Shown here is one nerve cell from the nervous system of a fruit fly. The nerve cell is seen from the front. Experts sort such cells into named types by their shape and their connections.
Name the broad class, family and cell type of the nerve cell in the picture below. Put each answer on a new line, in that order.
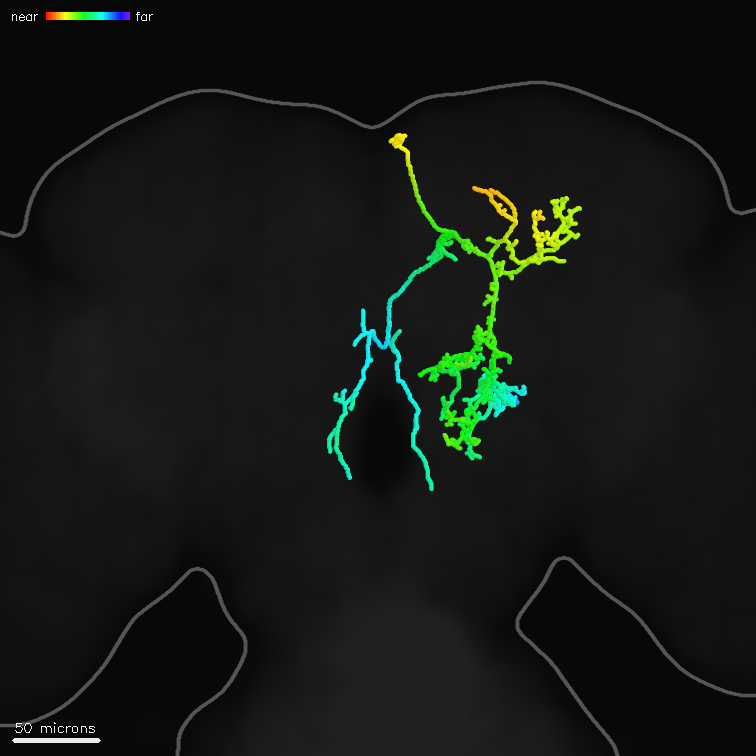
central-brain intrinsic neuron
hemilineage SMPad2
VES200m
